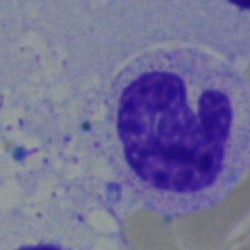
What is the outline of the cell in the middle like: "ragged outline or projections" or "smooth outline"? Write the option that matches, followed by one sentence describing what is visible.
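Smooth outline. The cell outline is round and smooth.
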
